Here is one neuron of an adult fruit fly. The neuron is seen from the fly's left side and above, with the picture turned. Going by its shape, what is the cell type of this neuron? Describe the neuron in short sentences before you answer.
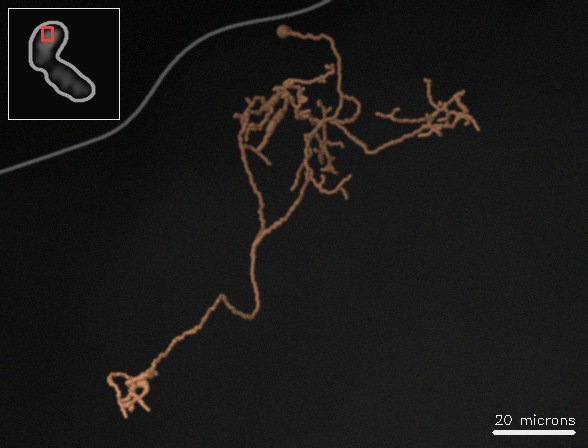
By the scale bar it is about 100 microns tall in this view. Dozens of branch ends can be seen. It is a central-brain intrinsic neuron. Its cell type is PAM13.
